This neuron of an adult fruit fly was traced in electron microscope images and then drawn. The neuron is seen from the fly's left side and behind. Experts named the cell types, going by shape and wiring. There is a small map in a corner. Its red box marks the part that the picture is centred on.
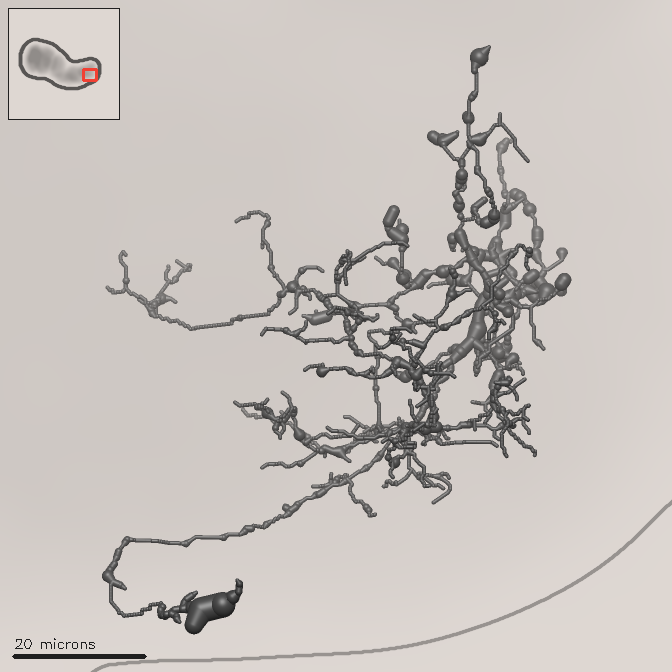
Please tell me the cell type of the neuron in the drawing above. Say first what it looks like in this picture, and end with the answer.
From top to bottom in the picture it spans about 90 microns. Dozens of branch ends can be seen. This is a nerve-cord intrinsic neuron. Its cell type is IN13B035.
